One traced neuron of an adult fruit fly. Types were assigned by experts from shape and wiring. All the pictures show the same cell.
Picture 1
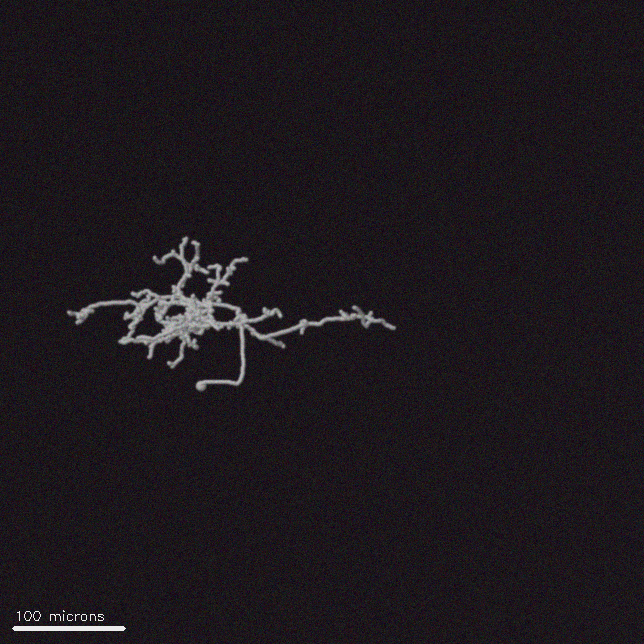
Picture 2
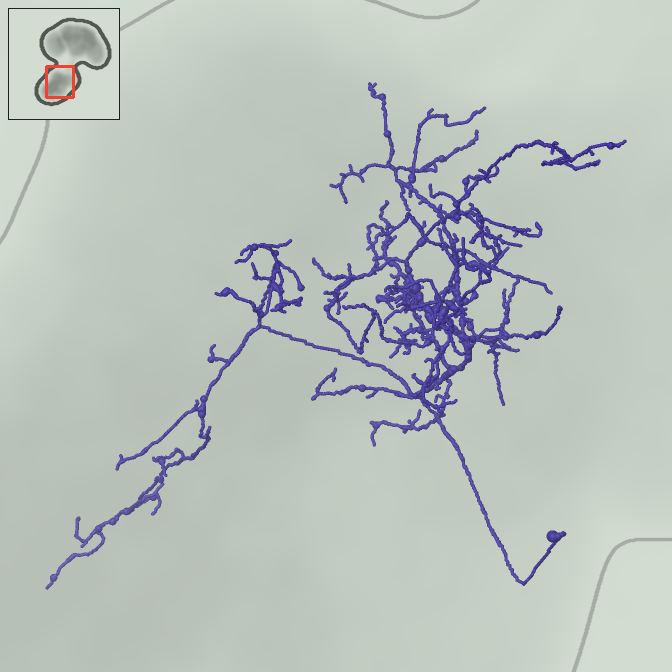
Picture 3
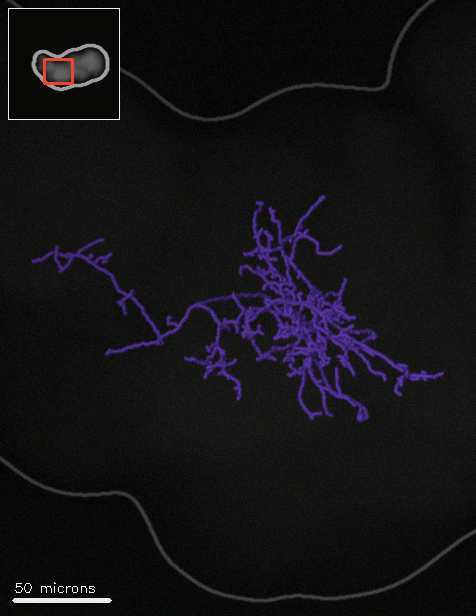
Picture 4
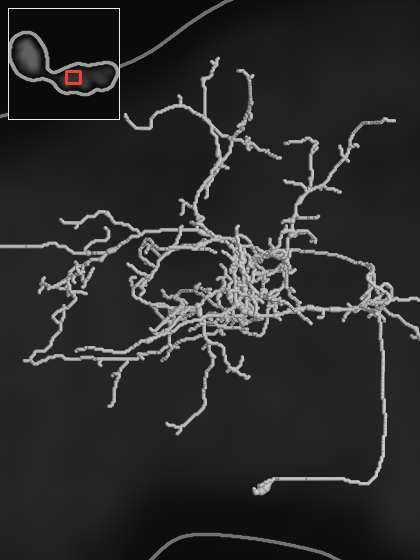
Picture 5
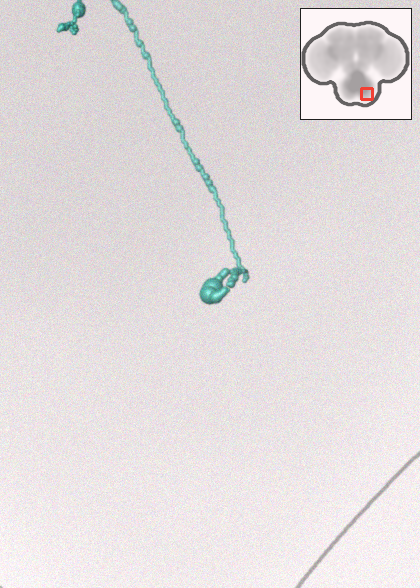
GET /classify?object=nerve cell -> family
hemilineage 07B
